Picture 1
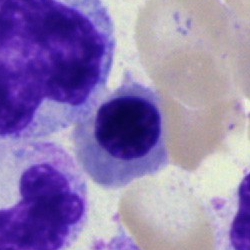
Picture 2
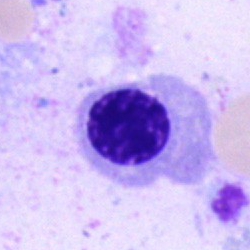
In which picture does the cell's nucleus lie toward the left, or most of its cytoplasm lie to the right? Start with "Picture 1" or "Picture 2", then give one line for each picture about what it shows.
Picture 2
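Picture 1: The rim of cytoplasm is wider on the lower-left side of the nucleus than on the upper-right side.
Picture 2: The nucleus sits off-centre, toward the left side of the cell.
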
